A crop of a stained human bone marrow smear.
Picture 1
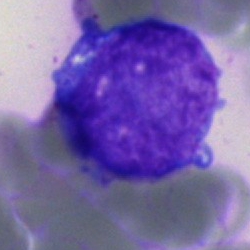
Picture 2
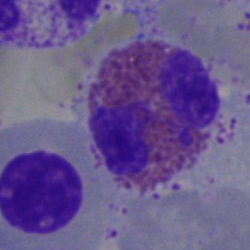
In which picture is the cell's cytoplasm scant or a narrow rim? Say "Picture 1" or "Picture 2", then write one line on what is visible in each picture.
Picture 1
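Picture 1: The thin rim of cytoplasm that can be seen is deep blue.
Picture 2: The cytoplasm is plentiful, filling the space around and between the two lobes.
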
